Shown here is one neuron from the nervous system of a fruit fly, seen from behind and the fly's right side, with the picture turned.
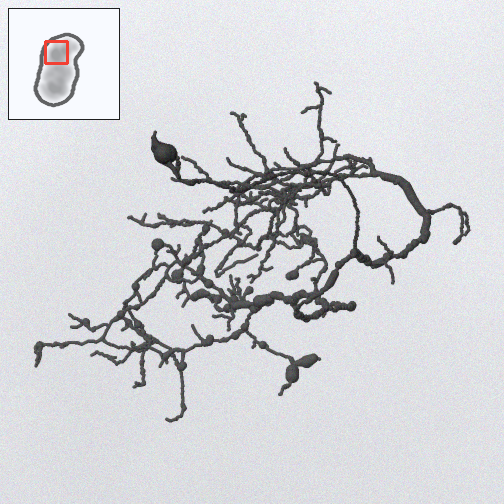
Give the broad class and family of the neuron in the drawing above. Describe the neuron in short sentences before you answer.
The picture shows dozens of branch ends. As drawn here it is wider than it is tall. It is a nerve-cord intrinsic neuron. Its family is hemilineage 21A.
